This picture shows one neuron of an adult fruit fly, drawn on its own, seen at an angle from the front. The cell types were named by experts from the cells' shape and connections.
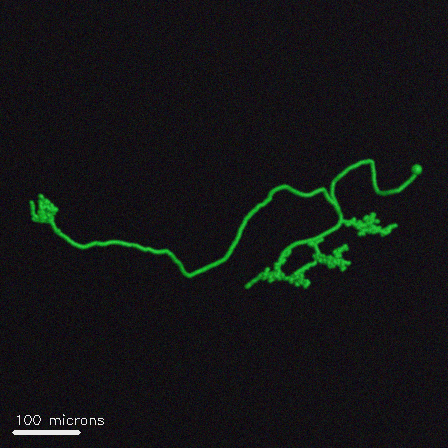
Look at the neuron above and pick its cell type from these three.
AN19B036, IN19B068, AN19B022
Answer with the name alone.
AN19B036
